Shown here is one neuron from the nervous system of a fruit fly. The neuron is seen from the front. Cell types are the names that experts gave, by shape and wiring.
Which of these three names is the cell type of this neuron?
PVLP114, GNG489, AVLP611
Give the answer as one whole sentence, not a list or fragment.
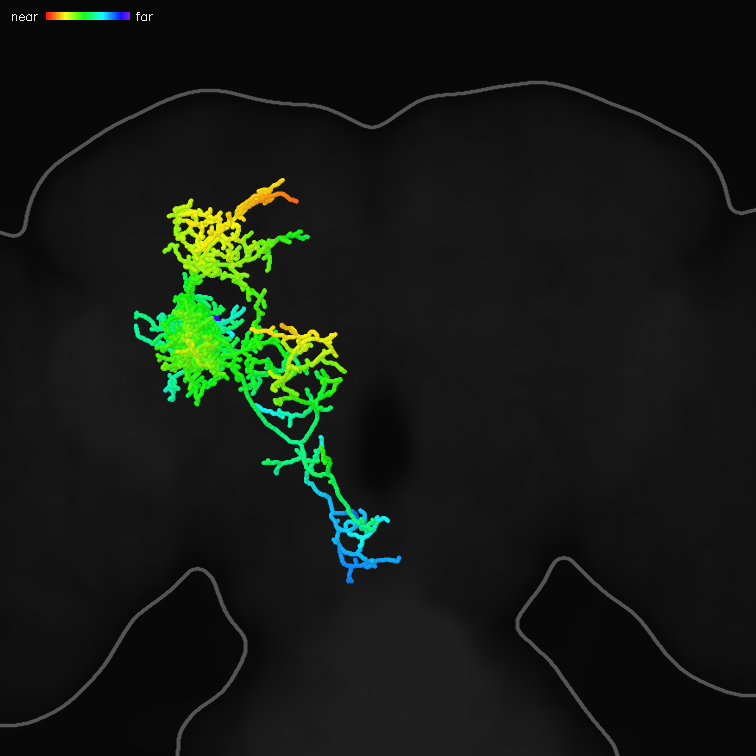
This neuron belongs to the cell type PVLP114.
